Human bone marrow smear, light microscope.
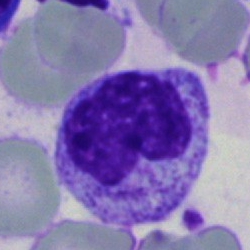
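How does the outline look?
Smooth, and roughly round.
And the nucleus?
A notch cuts into its lower right side, giving a kidney shape. It fills the upper part of the cell, with the widest band of cytoplasm below.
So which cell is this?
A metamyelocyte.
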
